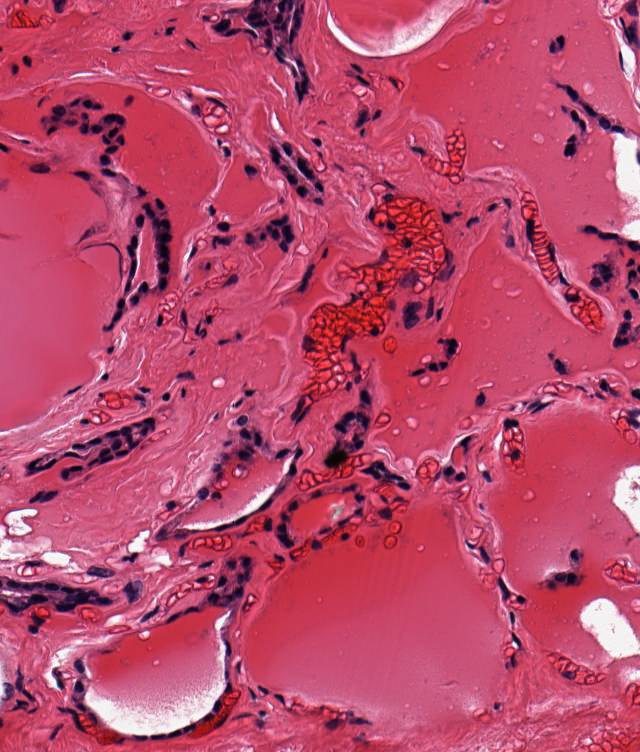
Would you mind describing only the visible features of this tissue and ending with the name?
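See how large rounded spaces of pink material, parted by narrow tissue bands, fill most of the field. Each is lined by one layer of flattened cells with elongated dark nuclei. The pink filling is smooth and homogeneous, with almost no cells. This is thyroid.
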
